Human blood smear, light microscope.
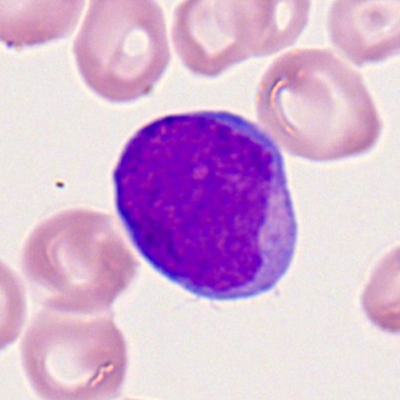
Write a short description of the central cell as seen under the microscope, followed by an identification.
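Smooth and roughly oval, the cell is mostly filled by its nucleus, leaving only a little cytoplasm. That cytoplasm, pale blue-lilac, forms a crescent chiefly along the right side. The name of this cell is myeloblast.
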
